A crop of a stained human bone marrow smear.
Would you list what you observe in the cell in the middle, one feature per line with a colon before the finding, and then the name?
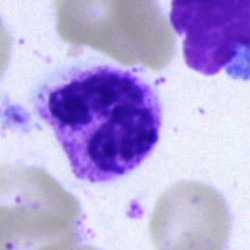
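Outline: roughly round, slightly irregular edge
Chromatin: dark purple, coarsely clumped
Nucleoli: none visible
Cytoplasmic vacuoles: none seen
Name: segmented neutrophil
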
